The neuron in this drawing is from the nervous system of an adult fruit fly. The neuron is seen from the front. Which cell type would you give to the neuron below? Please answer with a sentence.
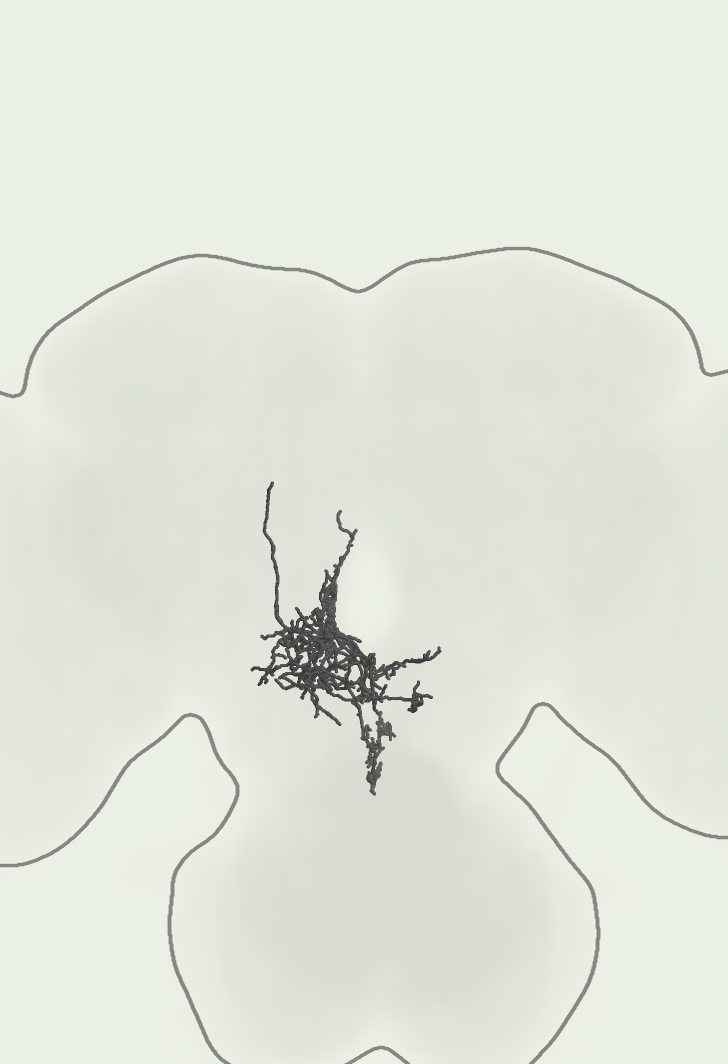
The cell type is OA-VPM4.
